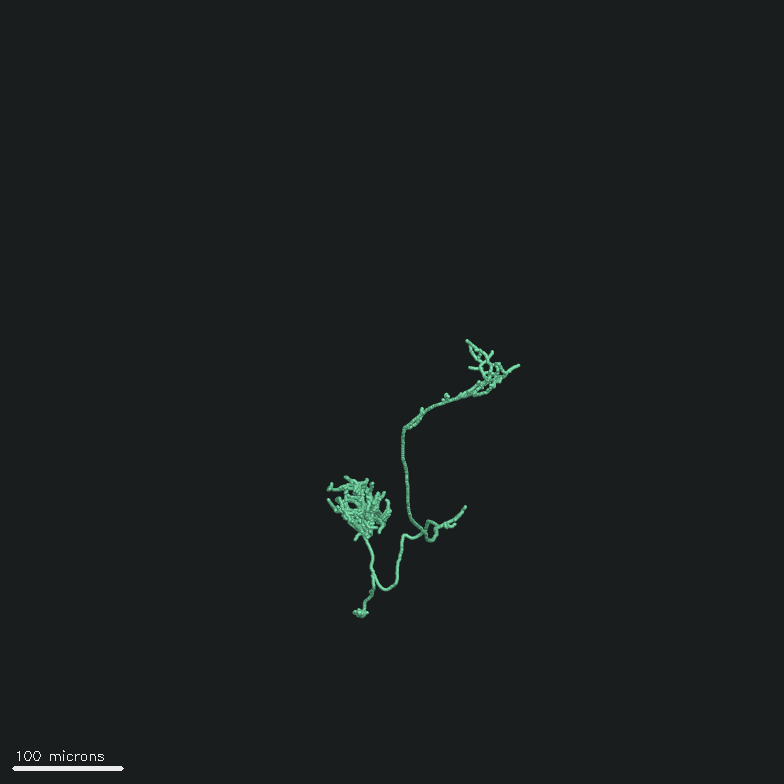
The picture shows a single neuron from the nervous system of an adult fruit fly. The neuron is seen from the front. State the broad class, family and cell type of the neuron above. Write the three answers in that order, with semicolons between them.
ascending neuron; hemilineage 10B; AN10B017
